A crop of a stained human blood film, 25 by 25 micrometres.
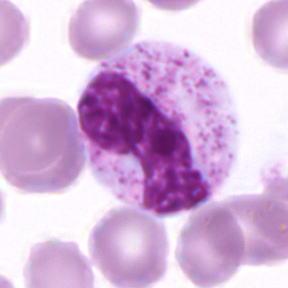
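Band neutrophil, peripheral blood smear. The outline is smooth and roughly round. A single curved, band-like nucleus with indentations extends from the upper left of the cell to its lower edge. Small reddish-purple granules are loosely scattered in the cytoplasm, which contains no visible vacuoles.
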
